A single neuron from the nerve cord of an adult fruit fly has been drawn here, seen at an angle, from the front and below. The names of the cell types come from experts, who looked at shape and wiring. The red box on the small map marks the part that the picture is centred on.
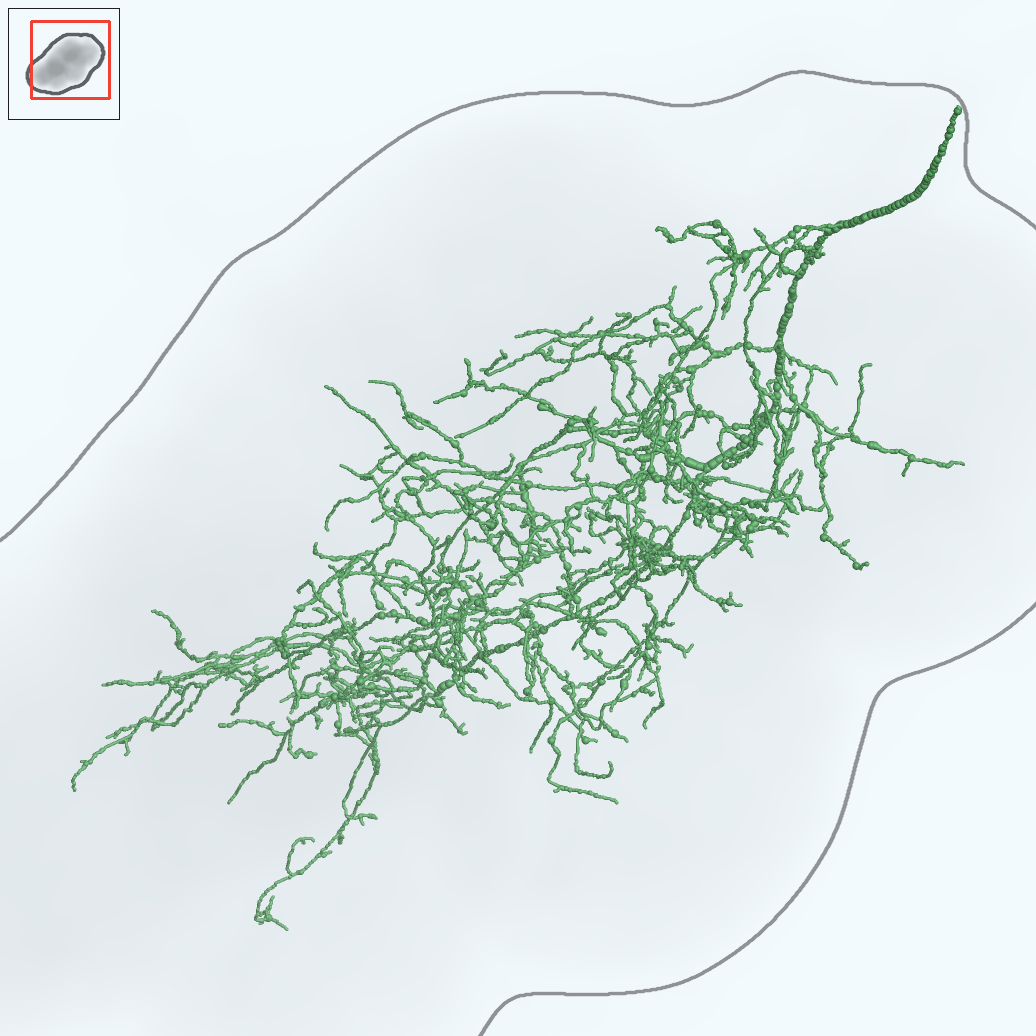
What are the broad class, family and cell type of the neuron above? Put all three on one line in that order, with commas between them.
descending neuron, DNge, DNge047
